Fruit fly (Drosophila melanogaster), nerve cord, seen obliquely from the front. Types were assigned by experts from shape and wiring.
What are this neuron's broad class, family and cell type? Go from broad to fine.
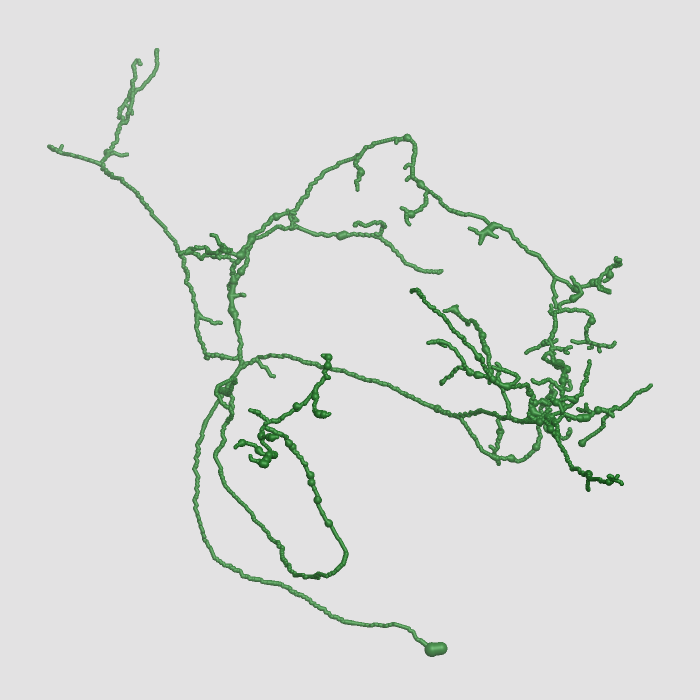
nerve-cord intrinsic neuron; hemilineage 05B; IN05B073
